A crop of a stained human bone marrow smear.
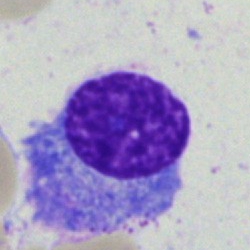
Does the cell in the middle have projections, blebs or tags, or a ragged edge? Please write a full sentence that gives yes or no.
Yes, the outline of the cell is rough.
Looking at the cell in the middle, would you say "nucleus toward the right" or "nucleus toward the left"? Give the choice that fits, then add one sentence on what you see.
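Nucleus toward the right. The nucleus sits off-centre, toward the upper right of the cell.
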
